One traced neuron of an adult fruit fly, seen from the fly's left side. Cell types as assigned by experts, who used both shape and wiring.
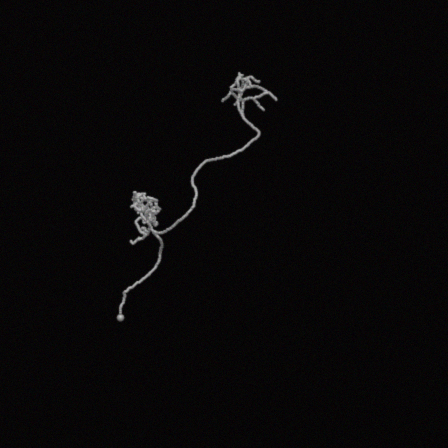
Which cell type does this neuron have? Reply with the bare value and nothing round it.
CB2004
